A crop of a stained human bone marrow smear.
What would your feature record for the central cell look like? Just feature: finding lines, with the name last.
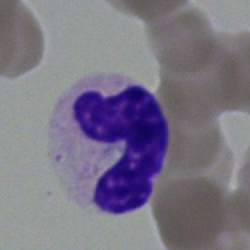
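Outline: round and smooth
Nucleus: one thick band, curved into a hook
Position: nucleus pushed up against the right side
Nucleoli: none visible
Name: band neutrophil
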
